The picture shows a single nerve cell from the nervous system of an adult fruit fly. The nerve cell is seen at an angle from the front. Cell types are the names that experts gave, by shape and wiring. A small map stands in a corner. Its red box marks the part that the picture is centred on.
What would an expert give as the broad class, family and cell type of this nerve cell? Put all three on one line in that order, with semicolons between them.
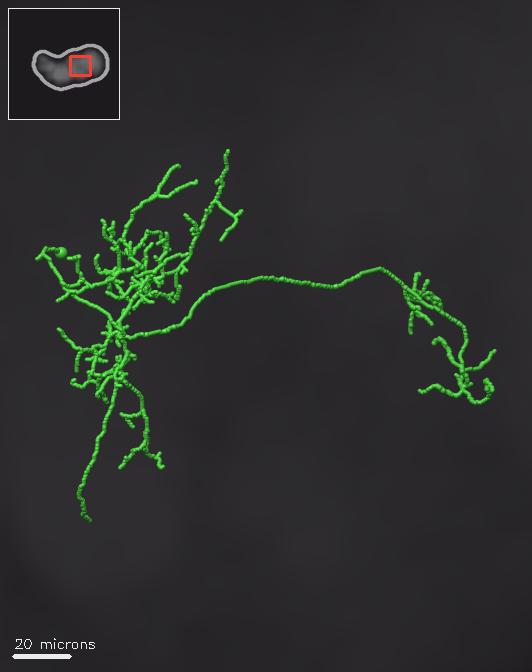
central-brain intrinsic neuron; hemilineage DM4_ventral; CB3220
